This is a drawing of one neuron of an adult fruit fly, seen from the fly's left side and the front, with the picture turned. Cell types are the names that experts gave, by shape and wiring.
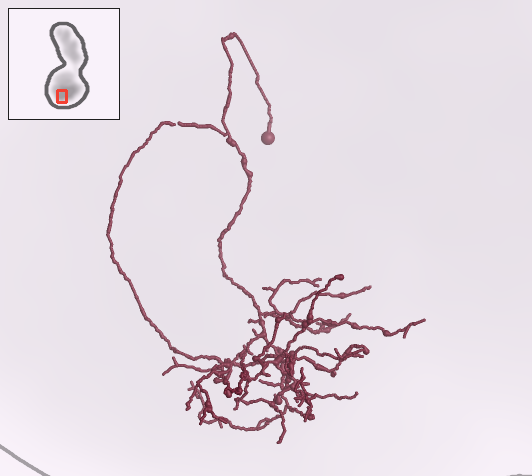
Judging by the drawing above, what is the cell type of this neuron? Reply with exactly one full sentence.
Classified by cell type, this neuron is CB1899.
